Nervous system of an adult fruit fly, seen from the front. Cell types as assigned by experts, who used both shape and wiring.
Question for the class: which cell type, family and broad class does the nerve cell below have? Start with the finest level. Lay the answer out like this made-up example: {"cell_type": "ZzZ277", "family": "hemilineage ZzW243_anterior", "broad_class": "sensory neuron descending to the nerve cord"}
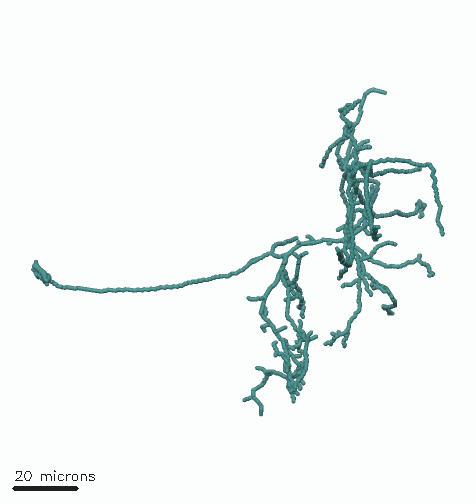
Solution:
{"cell_type": "AN18B032", "family": "hemilineage 18B", "broad_class": "ascending neuron"}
